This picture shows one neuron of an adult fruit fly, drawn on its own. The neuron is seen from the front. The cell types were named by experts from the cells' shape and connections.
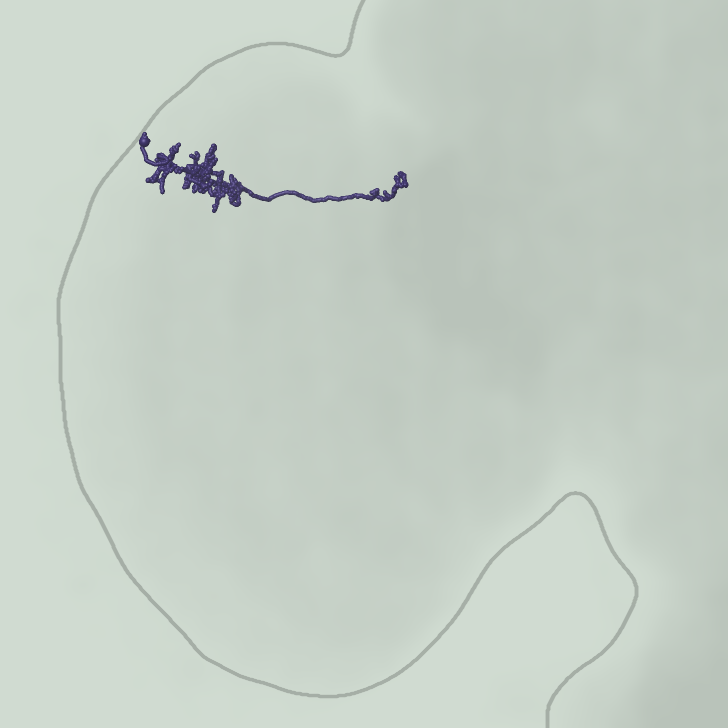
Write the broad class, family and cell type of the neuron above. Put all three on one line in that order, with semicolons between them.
optic-lobe intrinsic neuron; Tm; Tm5c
